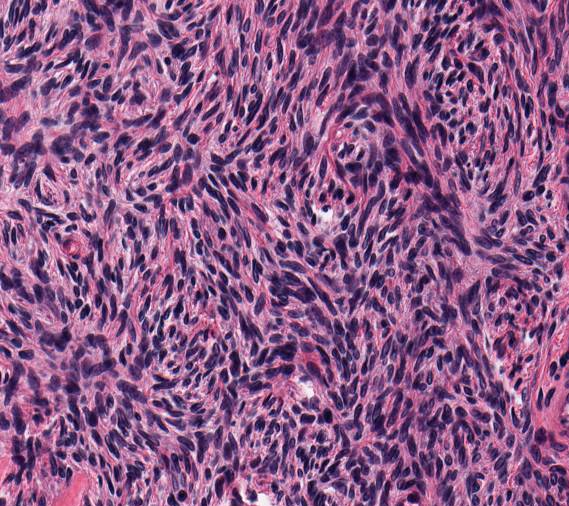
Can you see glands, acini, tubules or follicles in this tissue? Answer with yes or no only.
No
